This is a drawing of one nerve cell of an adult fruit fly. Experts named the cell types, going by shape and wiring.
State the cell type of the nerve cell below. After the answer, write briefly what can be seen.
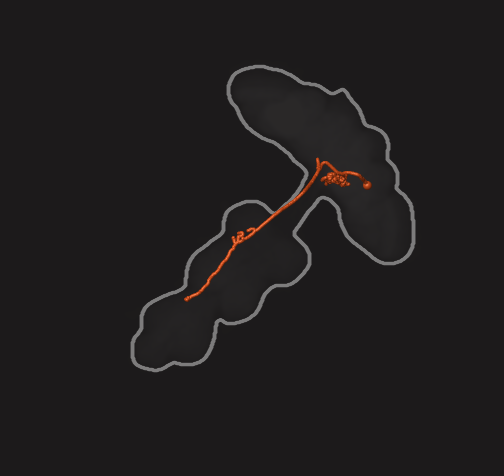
The cell type is DNge108. Its broad class is descending neuron. The cell body is on the right of the picture. As drawn here it is wider than it is tall.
